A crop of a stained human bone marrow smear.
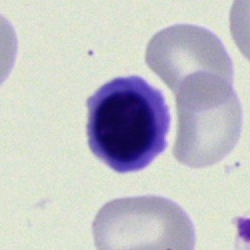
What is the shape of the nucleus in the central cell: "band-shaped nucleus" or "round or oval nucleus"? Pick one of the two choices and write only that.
Round or oval nucleus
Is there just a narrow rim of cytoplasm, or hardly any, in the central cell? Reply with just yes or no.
Yes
